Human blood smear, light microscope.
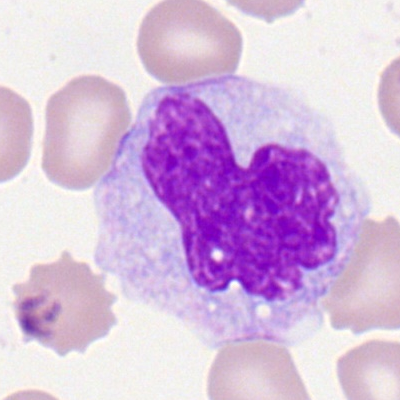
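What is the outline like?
Irregular and slightly angular, not round.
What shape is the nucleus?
Folded, with a deep notch cut into its upper edge.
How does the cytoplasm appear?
Abundant and pale grey-blue, with a few small clear vacuoles along the lower edge of the nucleus.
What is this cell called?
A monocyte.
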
